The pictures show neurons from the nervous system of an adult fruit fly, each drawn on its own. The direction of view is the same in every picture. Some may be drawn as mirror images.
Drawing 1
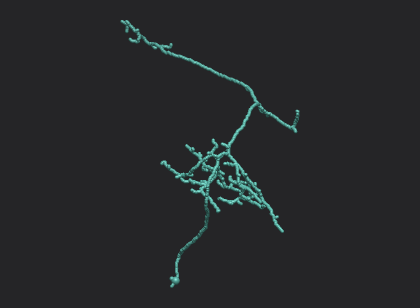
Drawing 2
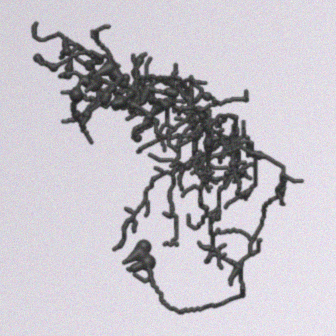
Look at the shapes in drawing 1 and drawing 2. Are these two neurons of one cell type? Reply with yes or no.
no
